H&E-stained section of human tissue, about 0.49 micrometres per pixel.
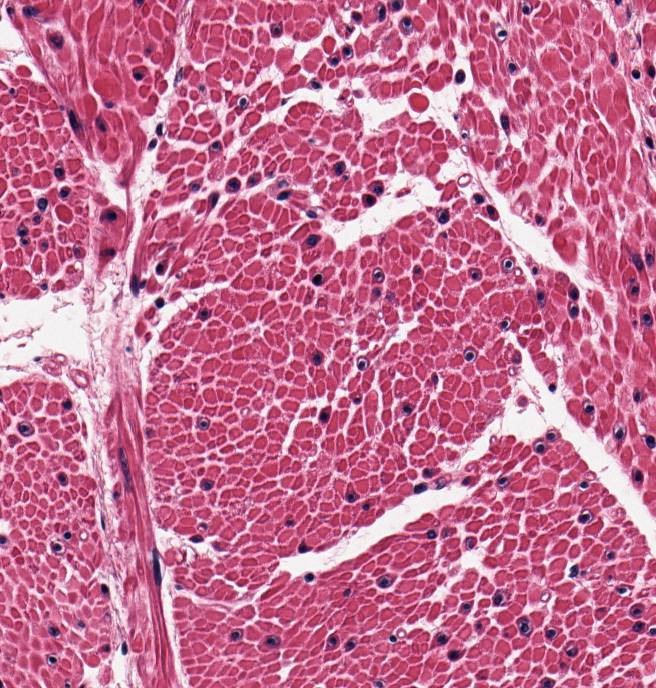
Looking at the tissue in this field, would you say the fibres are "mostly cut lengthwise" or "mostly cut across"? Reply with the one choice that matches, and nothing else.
Mostly cut across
